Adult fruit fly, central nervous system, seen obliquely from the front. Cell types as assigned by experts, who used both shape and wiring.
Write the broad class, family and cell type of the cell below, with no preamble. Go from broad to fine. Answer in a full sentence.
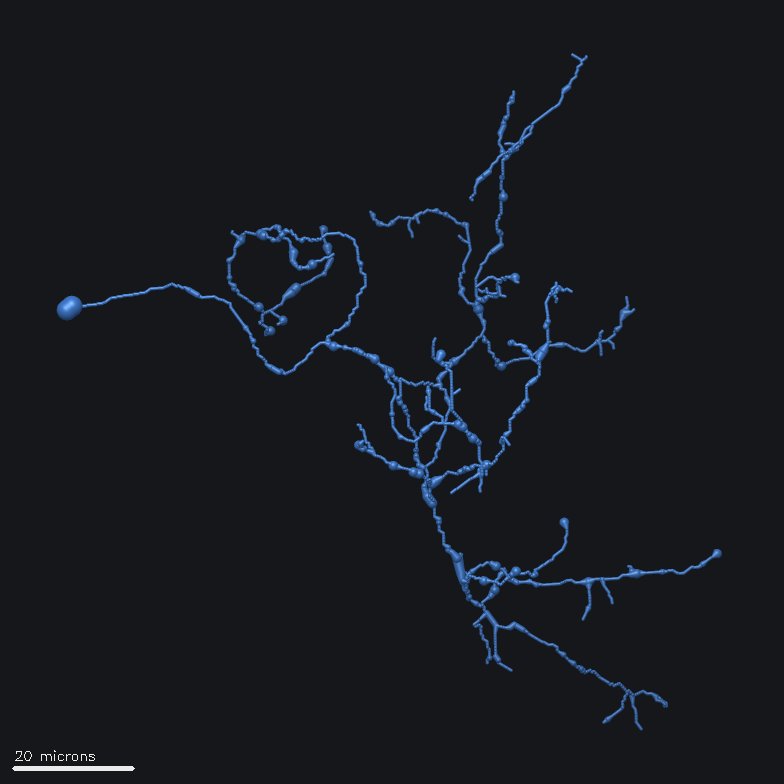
A nerve-cord intrinsic neuron of hemilineage 16B, type IN16B122.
